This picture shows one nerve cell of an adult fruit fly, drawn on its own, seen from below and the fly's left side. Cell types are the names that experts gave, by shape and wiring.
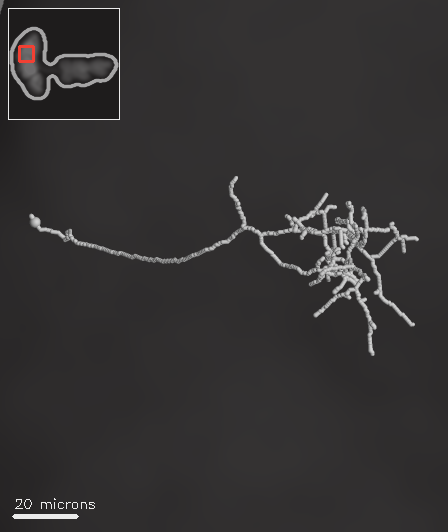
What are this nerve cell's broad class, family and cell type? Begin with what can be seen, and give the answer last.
It is in the brain and does not reach the nerve cord. The cell body is on the left of the picture. From left to right in the picture it spans about 120 microns. It is a central-brain intrinsic neuron. The family is hemilineage SMPad2. Its cell type is PS005_e.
